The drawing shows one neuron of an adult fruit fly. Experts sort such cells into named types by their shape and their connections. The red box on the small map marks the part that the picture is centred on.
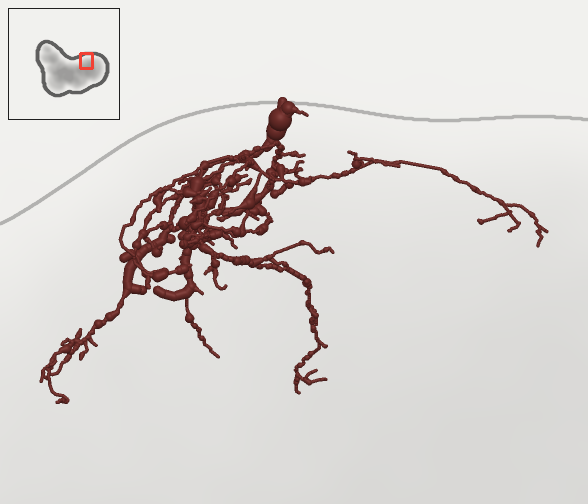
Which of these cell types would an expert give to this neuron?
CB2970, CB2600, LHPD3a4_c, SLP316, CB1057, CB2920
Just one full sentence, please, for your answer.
Under the cell type CB2970 falls this neuron.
